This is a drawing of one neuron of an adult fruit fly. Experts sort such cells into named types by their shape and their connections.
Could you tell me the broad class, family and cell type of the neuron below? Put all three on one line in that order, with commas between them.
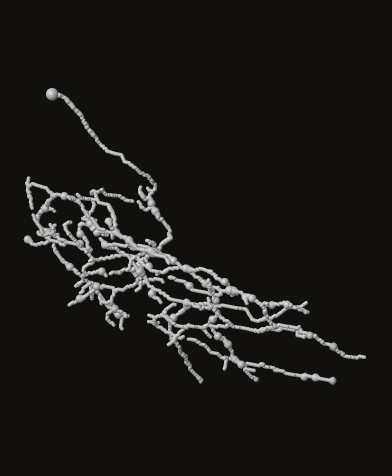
optic-lobe intrinsic neuron, Li, Li19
